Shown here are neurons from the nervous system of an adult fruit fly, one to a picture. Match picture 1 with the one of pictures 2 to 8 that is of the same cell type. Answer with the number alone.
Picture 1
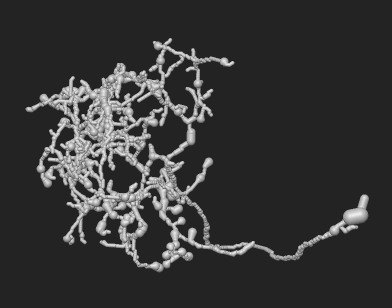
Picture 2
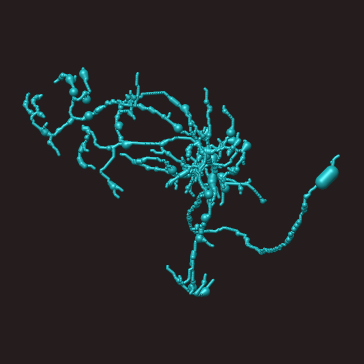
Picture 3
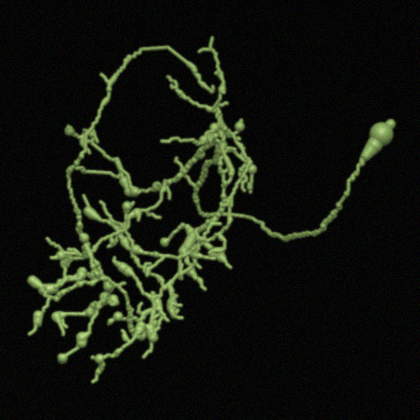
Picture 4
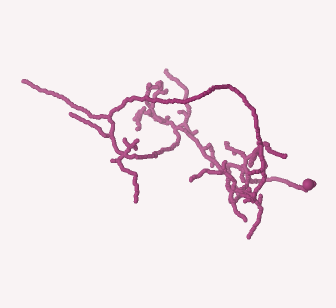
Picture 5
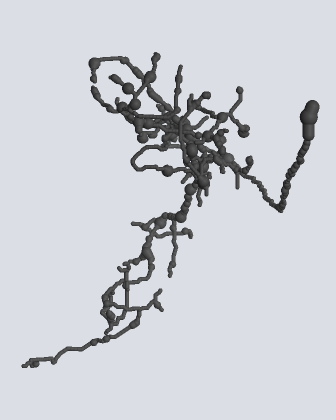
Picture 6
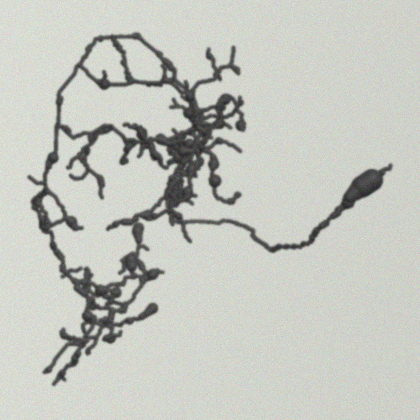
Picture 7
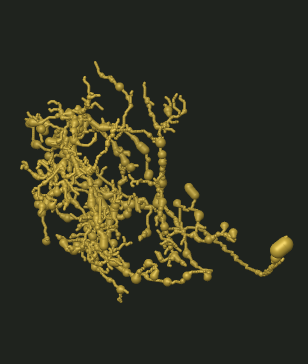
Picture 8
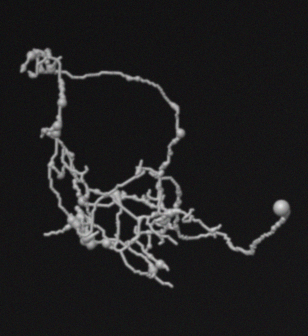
7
